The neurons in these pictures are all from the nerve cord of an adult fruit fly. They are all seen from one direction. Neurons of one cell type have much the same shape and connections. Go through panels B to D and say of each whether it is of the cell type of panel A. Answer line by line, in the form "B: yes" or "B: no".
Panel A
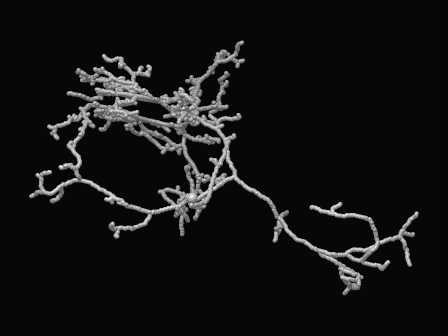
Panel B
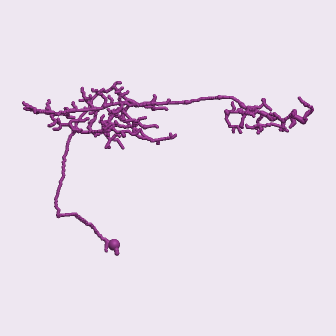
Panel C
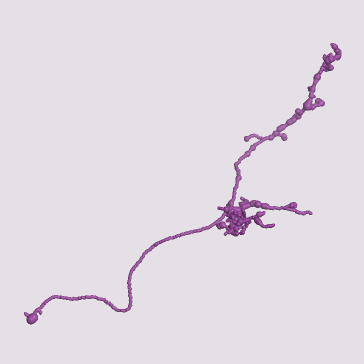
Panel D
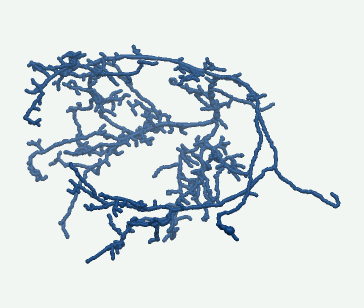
B: no
C: no
D: yes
